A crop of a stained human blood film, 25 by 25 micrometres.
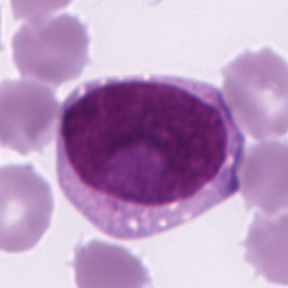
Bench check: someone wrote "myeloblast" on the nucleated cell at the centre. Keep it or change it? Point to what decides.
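Two measurements decide: the cell is about 16 micrometres across, and its nucleus, about 15 by 11 micrometres, is longer than wide. On these grounds the name myeloblast fits, and typical lymphocyte does not.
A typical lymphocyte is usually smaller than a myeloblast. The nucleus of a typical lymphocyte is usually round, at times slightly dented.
The cell's size and the nucleus being longer than wide therefore count against typical lymphocyte. The nucleus fills about 70% of the cell's area.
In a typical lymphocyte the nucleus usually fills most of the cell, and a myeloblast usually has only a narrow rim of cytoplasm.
This proportion is therefore compatible with both names. The outline is somewhat angular rather than smoothly round, a paler rounded area lies in the lower middle of the nucleus, and the cytoplasm is pale greyish lilac-blue without distinct coloured granules.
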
